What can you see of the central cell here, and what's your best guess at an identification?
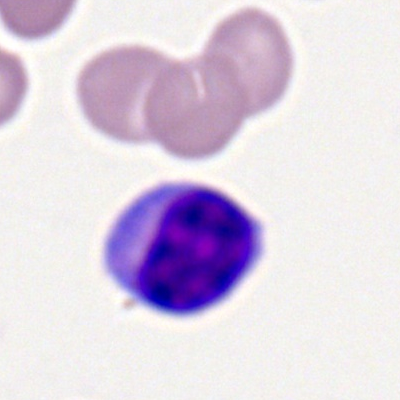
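The nucleus lies toward the right side of the cell. Chromatin dark purple, coarsely clumped. Cytoplasm a crescent on the left side of the nucleus, with no visible granules. Lymphocyte.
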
